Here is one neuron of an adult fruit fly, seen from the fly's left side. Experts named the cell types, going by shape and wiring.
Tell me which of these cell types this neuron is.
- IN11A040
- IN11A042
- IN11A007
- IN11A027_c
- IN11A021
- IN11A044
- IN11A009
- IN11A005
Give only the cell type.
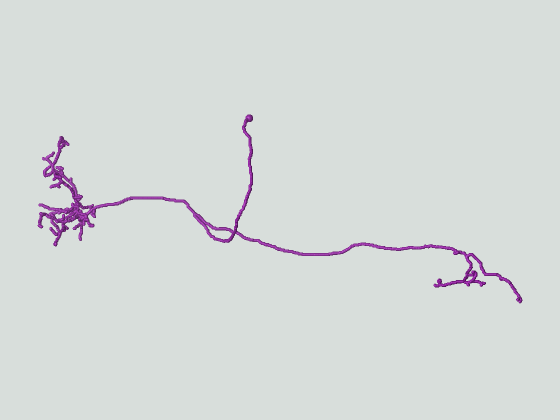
IN11A040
